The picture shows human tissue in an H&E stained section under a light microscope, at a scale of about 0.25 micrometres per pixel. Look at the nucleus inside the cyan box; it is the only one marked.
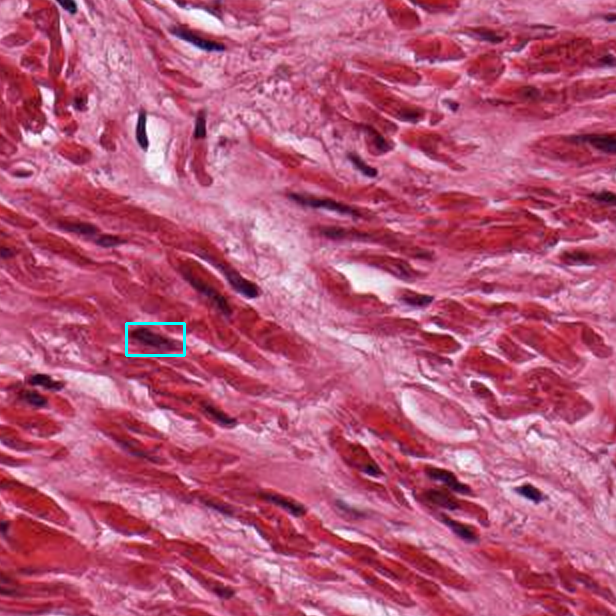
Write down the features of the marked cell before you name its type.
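The nucleus is elongated and spindle-shaped, lying along the long axis of the cell. The nucleus stains dark purple fairly evenly throughout. The cytoplasm is deep red-pink and extends past both ends of the nucleus, giving the cell a long, tapered outline. The cell lies side by side and parallel with other elongated red cells, forming a bundle that runs diagonally from upper left to lower right. This is a smooth muscle cell.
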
